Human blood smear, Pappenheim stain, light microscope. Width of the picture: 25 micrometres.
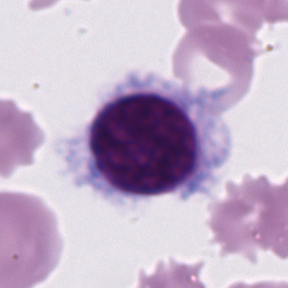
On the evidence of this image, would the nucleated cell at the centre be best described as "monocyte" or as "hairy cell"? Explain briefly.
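A hairy cell, this one. Fine hair-like projections come off the surface all the way around, and the cell measures about 15 by 12 micrometres. Its nucleus is round, about 9 micrometres across, with no indentation, fold or lobes. The chromatin is dense and dark purple, faintly mottled, and the cytoplasm is pale blue.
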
